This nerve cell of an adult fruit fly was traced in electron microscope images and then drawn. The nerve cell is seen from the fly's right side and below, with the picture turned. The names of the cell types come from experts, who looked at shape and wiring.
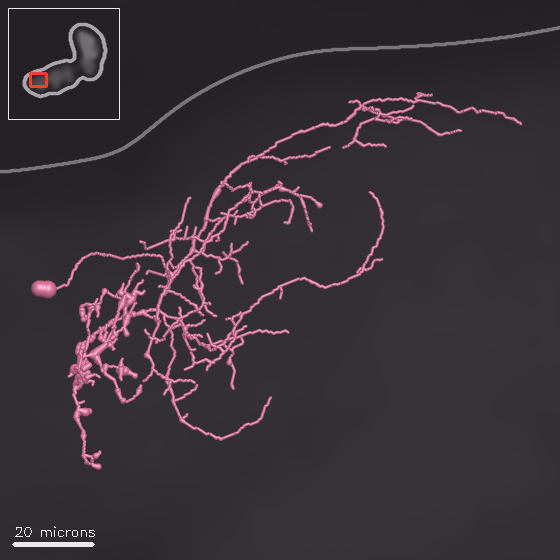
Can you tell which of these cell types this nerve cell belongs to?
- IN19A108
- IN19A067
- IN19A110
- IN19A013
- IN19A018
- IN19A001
IN19A108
